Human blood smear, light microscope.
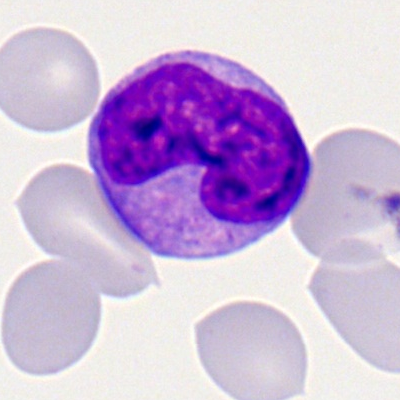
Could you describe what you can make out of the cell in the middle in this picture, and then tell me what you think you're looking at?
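Beginning with the outline: it is round and smooth. The nucleus comes next; it is kidney-shaped, with a deep notch on its lower side. In the cytoplasm there are fine pinkish granules, and no vacuoles are seen. The cell is a monocyte.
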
